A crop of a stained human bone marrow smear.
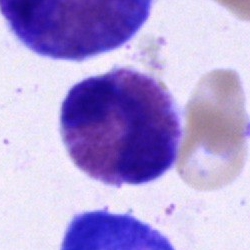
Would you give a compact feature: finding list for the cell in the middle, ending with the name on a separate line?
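Outline: round.
Nucleus: curves around a paler area at the lower left.
Paler area: filled with fine purple granules.
Vacuoles: none seen.
Name: eosinophil.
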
